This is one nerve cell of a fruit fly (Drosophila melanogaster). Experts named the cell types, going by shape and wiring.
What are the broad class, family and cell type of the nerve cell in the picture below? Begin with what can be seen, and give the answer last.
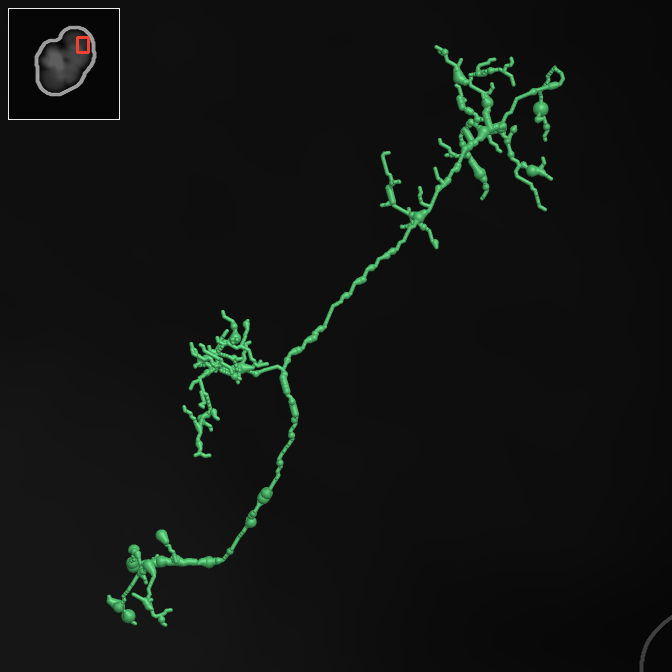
The cell body can be seen at the upper right of the picture. Dozens of branch ends can be seen. Its broad class is optic-lobe intrinsic neuron. The family is TmY. The cell type is TmY4.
